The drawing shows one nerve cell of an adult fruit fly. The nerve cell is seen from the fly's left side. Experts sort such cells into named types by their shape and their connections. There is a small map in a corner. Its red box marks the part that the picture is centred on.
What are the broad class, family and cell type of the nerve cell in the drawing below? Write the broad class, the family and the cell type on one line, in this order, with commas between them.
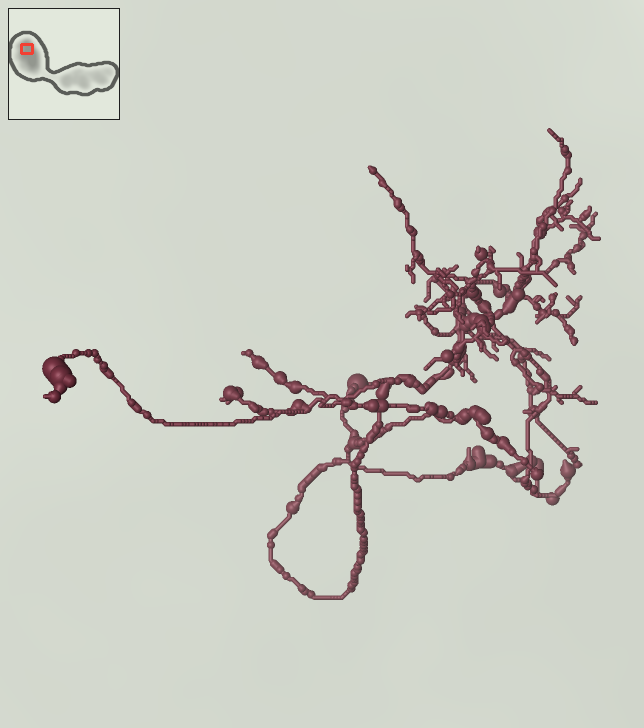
central-brain intrinsic neuron, hemilineage VLPl2_posterior, LHAV2g6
